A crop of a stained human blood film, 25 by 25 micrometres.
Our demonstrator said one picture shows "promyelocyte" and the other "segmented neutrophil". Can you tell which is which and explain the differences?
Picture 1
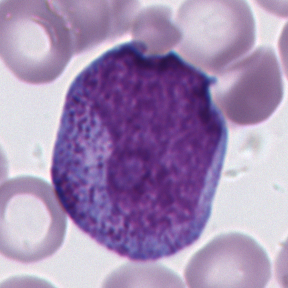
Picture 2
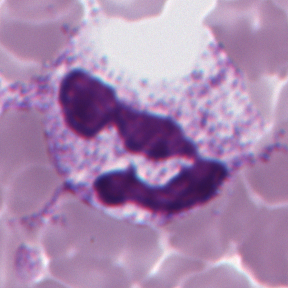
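Assignment: the promyelocyte is in the first picture, the segmented neutrophil in the second. Outline: the promyelocyte is oval and taller than it is wide, while the segmented neutrophil is irregular, with granules scattered beyond its left edge. Nucleus: in the promyelocyte a faint rounded area lies just below the nuclear centre, whereas the segmented neutrophil's lobes lie in two curved bands, one above the other, across the middle of the cell. Chromatin: dense and dark purple throughout the neutrophil's lobes. Nucleoli: none visible in the segmented neutrophil.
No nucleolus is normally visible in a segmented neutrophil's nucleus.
Clear areas: the neutrophil has a pale clear zone with few granules in its upper part, and the promyelocyte shows no clear vacuoles. Surroundings: a small pale violet fragment rests against the top edge of the promyelocyte.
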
